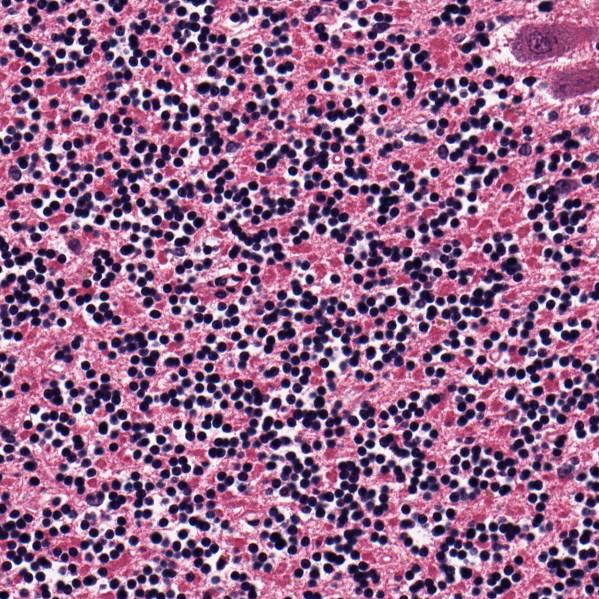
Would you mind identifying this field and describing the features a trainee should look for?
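Answer: granular layer of the cerebellum. Check one: uniform small, round, dark nuclei with very little visible cytoplasm are densely packed across almost the whole field.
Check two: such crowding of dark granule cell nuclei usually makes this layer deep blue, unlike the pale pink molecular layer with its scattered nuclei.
Also noted: a large cell at the top right with abundant pink-purple cytoplasm, and fewer nuclei toward the upper right, where pink tissue covers more of the area.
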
